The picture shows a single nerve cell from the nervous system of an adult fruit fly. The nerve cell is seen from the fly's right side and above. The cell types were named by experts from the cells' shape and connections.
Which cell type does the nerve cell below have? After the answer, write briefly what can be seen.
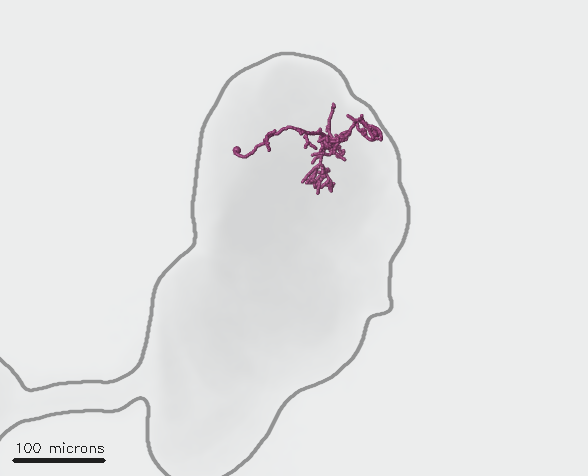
It is of cell type pC1_8a. It is a central-brain intrinsic neuron. From left to right in the picture it spans about 160 microns. In this view it is wider than it is tall.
